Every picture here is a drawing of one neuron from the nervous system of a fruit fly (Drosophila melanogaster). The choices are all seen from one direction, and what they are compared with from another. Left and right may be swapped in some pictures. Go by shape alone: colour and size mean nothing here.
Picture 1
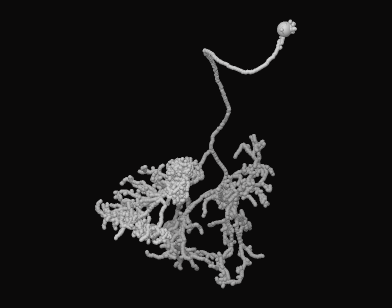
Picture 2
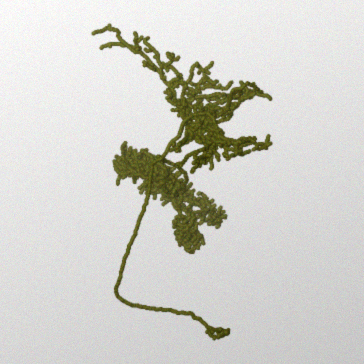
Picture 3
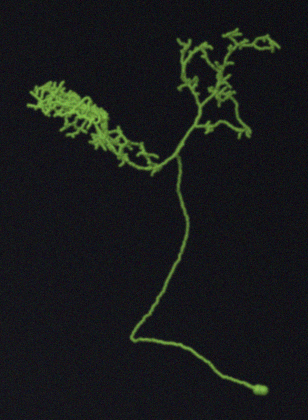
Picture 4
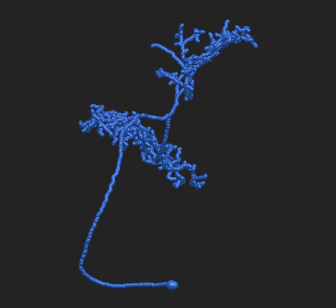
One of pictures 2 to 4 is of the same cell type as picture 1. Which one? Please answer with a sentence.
The neuron in picture 2 is of the same cell type.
